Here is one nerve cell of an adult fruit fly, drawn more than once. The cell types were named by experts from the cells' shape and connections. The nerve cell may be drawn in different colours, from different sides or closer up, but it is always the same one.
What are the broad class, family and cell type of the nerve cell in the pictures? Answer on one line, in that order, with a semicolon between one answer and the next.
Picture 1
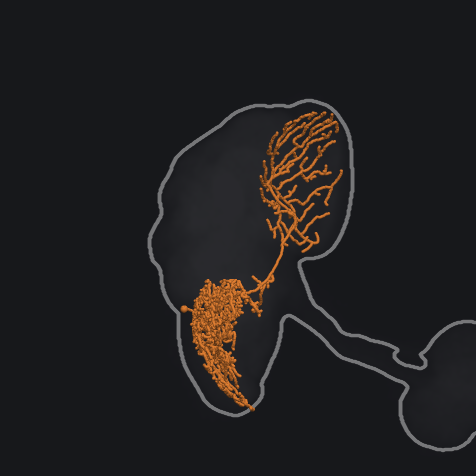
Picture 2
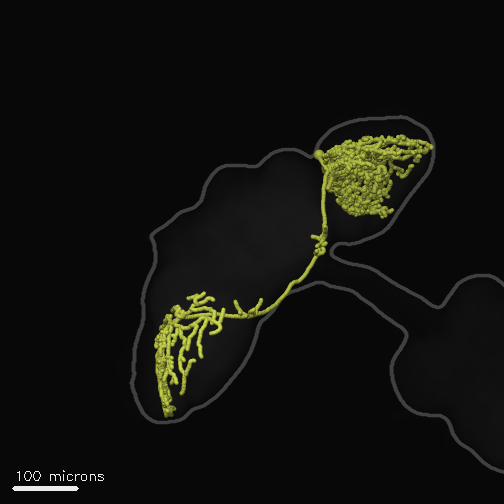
visual projection neuron; hemilineage VPNl&d1_lateral; MeVPMe2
